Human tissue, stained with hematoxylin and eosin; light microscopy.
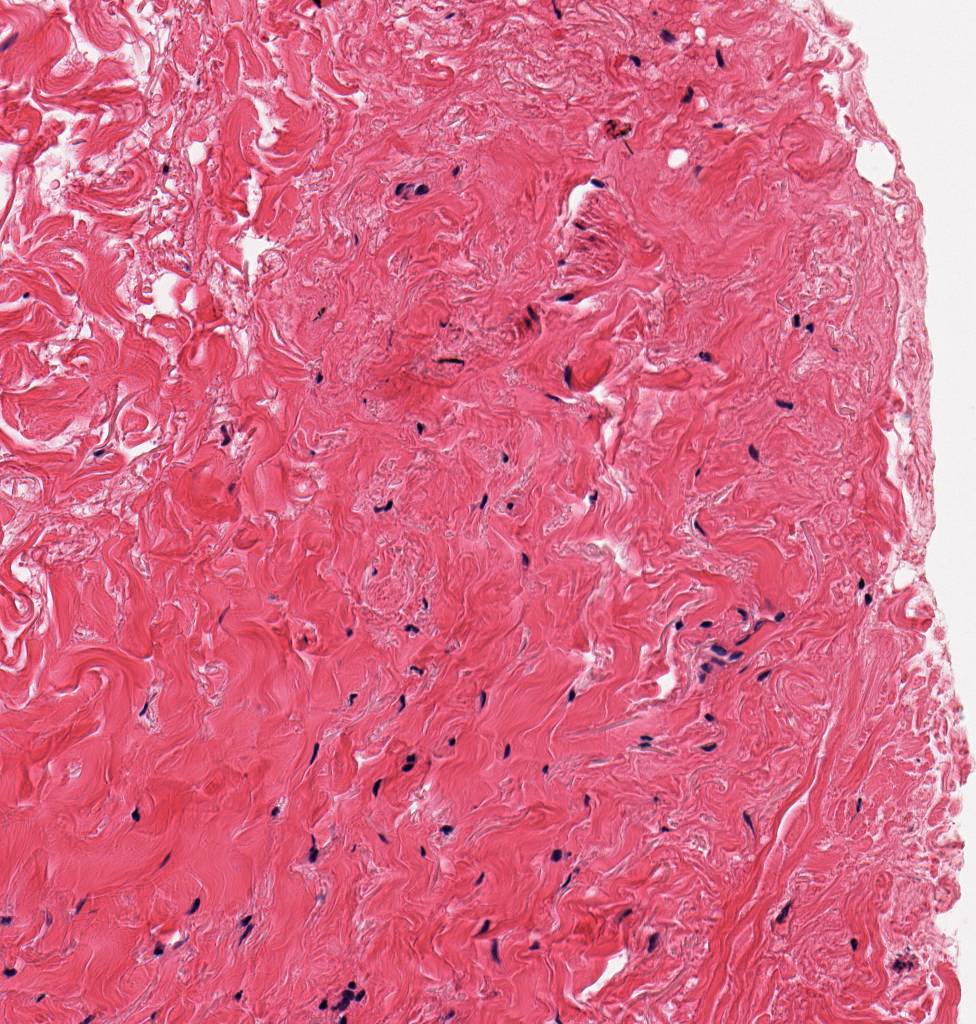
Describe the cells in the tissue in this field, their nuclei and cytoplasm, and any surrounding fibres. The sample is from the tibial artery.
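Look first at the collagen bundles: they are wavy and interlace in haphazard directions. Cells are few, and each has a small, dark, elongated spindle-shaped nucleus sitting alone between bundles. At the upper left, many white clefts part the bundles, so that area looks looser. Along the right side, the tissue ends at a ragged edge, with empty white background beyond.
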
